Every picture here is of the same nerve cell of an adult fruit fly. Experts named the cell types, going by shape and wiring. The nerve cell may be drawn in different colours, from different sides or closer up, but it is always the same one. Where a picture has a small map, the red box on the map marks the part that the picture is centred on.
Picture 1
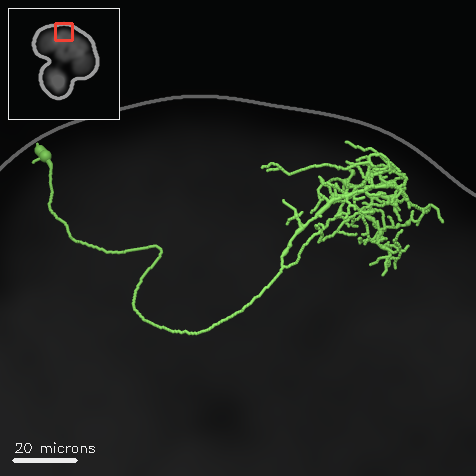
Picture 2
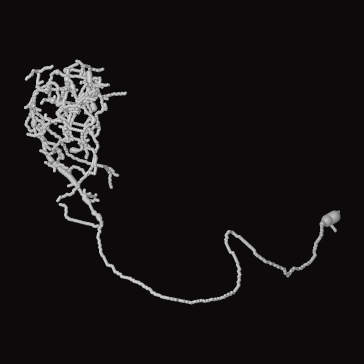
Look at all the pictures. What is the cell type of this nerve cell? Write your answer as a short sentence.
The cell type is SLP024.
